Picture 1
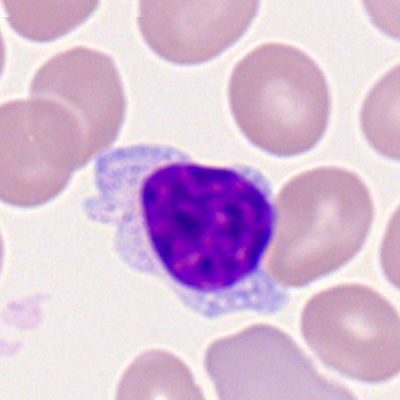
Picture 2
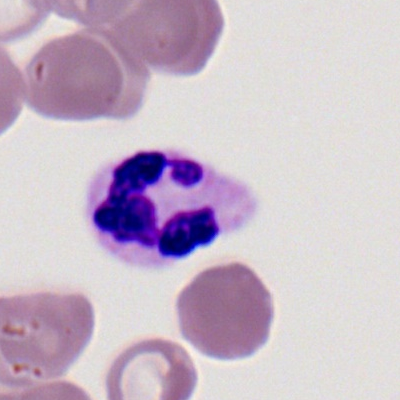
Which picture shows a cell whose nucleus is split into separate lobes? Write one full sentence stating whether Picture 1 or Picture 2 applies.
Picture 2 contains the cell with a nucleus divided into lobes or segments.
